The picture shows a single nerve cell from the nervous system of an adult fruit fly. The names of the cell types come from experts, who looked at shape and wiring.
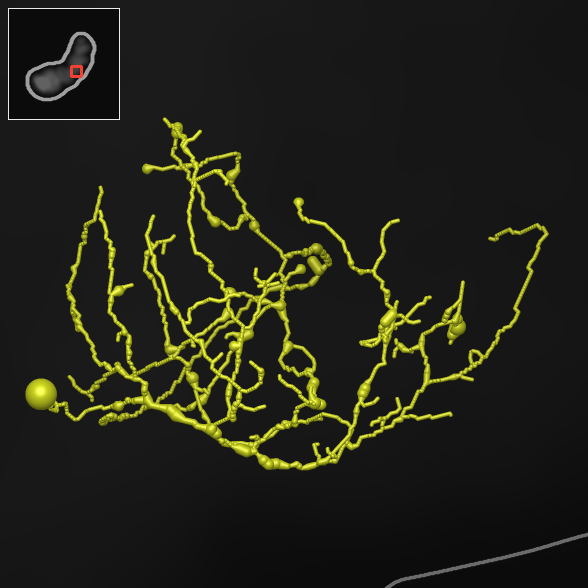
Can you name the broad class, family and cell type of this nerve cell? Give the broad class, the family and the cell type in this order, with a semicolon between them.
nerve-cord intrinsic neuron; hemilineage 09A; IN09A071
